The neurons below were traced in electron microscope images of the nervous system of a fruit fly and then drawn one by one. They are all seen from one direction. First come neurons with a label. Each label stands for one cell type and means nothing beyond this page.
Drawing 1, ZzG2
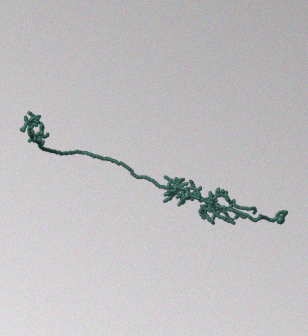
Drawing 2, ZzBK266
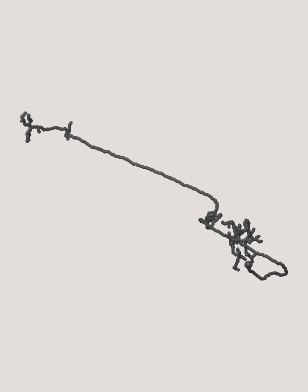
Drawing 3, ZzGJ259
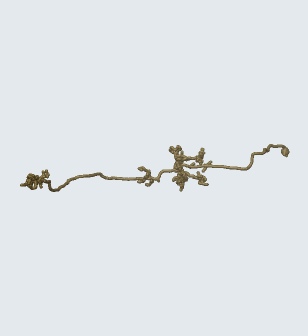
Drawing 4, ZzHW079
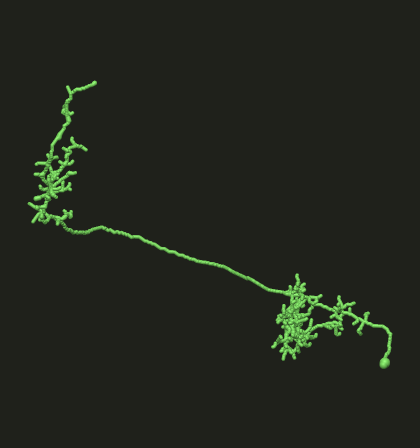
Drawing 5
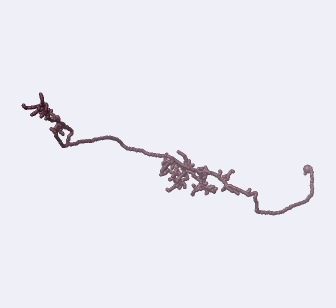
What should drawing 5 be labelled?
ZzG2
